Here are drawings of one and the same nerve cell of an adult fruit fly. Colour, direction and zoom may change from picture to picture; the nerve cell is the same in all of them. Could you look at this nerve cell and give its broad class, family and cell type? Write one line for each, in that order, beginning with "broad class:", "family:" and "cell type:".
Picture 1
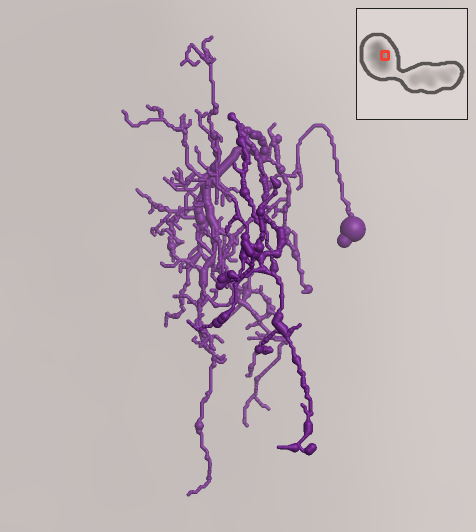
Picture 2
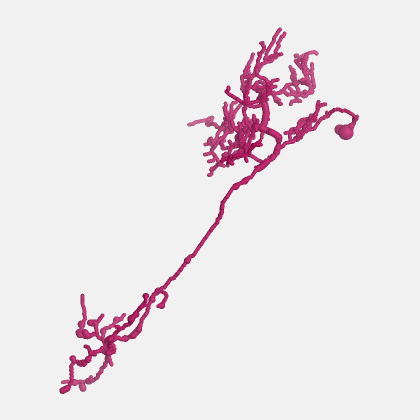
broad class: central-brain intrinsic neuron
family: hemilineage DM6_posterior
cell type: PS285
